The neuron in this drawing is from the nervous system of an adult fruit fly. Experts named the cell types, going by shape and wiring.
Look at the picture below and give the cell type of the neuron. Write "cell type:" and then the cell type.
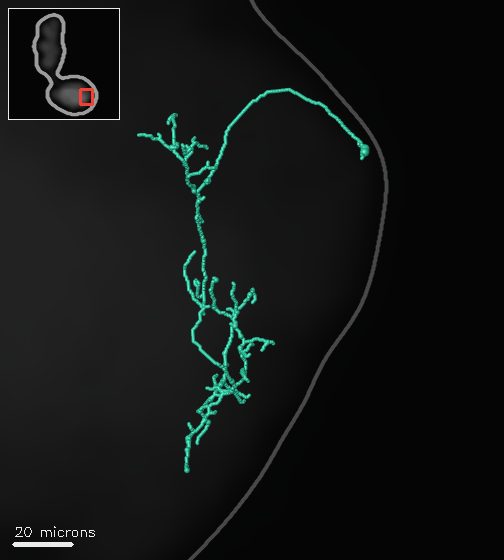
cell type: SIP042_a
